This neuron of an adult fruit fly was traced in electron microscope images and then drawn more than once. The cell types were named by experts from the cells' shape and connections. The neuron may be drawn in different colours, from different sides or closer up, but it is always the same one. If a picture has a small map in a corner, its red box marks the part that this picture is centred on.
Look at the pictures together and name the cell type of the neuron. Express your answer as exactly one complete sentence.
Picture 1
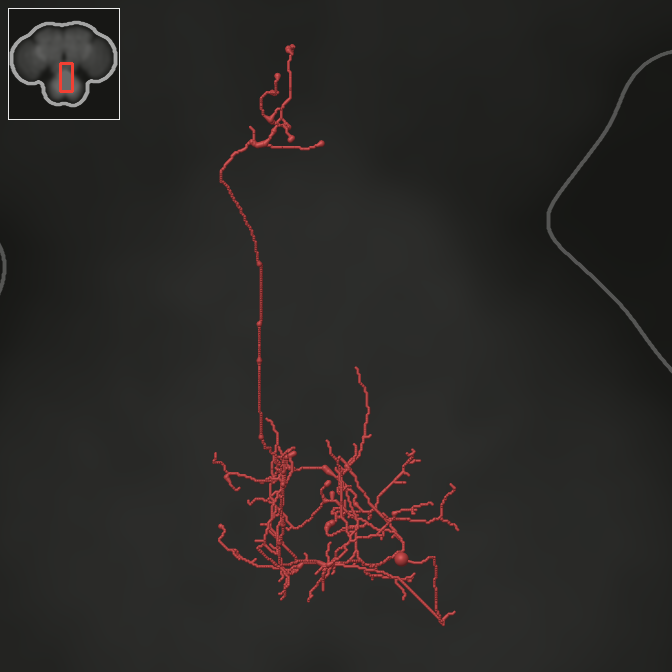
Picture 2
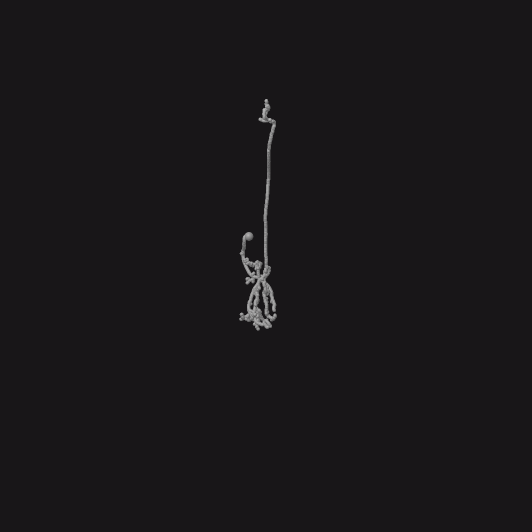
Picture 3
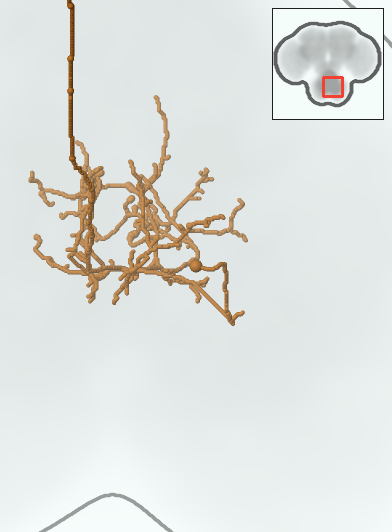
Under the cell type AN08B098 falls this neuron.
